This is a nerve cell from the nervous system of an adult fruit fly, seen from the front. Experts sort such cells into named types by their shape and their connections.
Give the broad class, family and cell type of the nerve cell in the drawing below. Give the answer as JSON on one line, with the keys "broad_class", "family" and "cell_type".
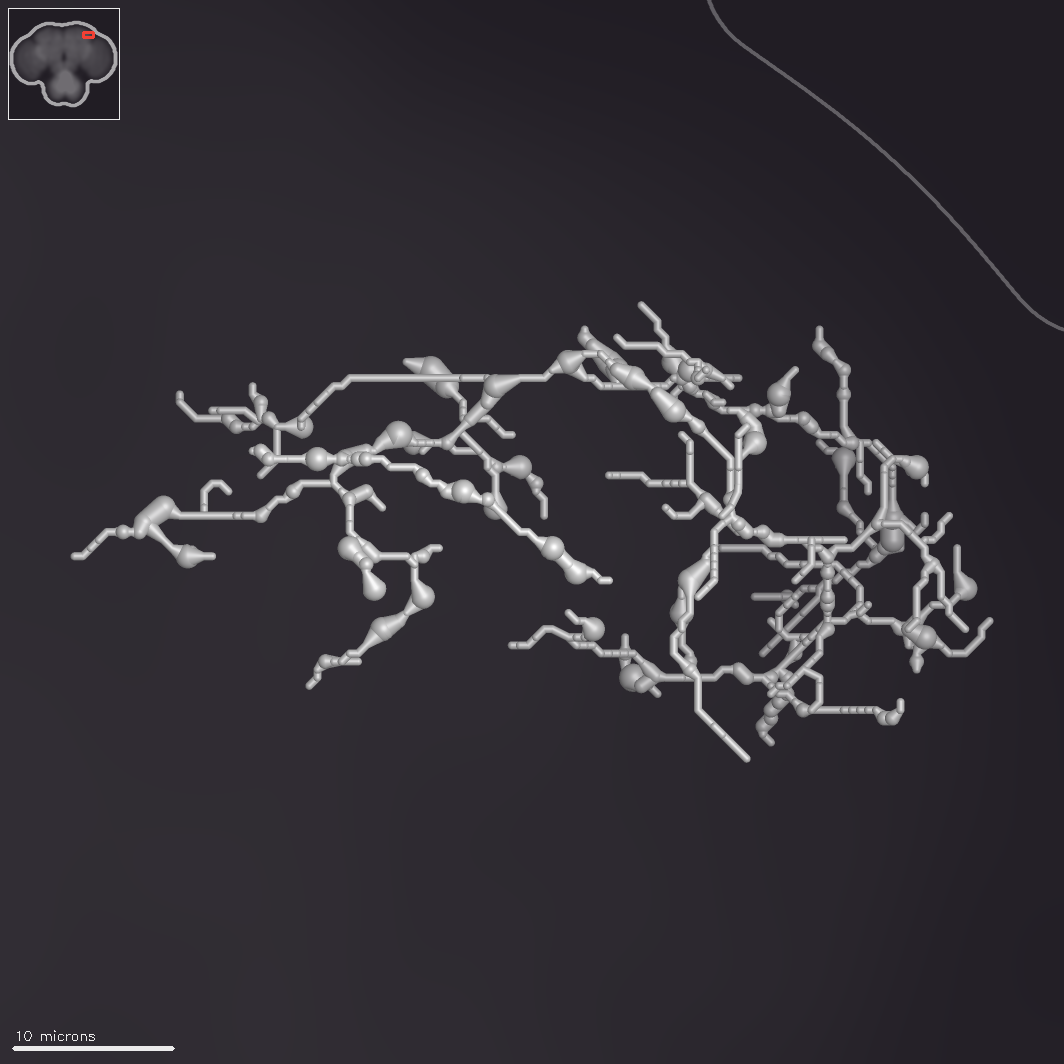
{"broad_class": "central-brain intrinsic neuron", "family": "hemilineage LHp1", "cell_type": "CB2725"}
